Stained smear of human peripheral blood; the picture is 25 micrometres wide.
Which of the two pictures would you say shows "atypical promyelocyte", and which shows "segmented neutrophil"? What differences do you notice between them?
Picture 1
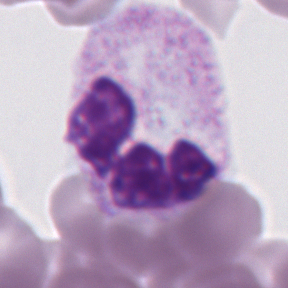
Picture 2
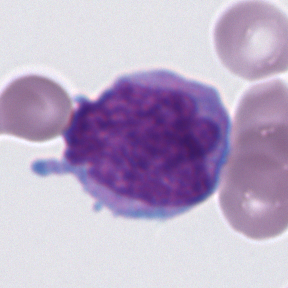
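The segmented neutrophil is in picture 1 and the atypical promyelocyte in picture 2. The segmented neutrophil's outline is oval, taller than wide; the atypical promyelocyte's is irregular, with a small blue cytoplasmic bleb projecting at the lower left. The segmented neutrophil's nucleus forms three lobes in a curved row along the lower and left edge, leaving the upper part free, with dark purple, coarsely clumped chromatin.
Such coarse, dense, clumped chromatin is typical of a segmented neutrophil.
The atypical promyelocyte's nucleus measures about 14 by 12 micrometres. In the segmented neutrophil, the cytoplasm is abundant and pale pinkish-lilac, evenly scattered with fine pink-violet granules.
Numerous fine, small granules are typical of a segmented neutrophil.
The atypical promyelocyte's cytoplasm is pale grey-blue, darker blue at the outer margin, with no distinct granules.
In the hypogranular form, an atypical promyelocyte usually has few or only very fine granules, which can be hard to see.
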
